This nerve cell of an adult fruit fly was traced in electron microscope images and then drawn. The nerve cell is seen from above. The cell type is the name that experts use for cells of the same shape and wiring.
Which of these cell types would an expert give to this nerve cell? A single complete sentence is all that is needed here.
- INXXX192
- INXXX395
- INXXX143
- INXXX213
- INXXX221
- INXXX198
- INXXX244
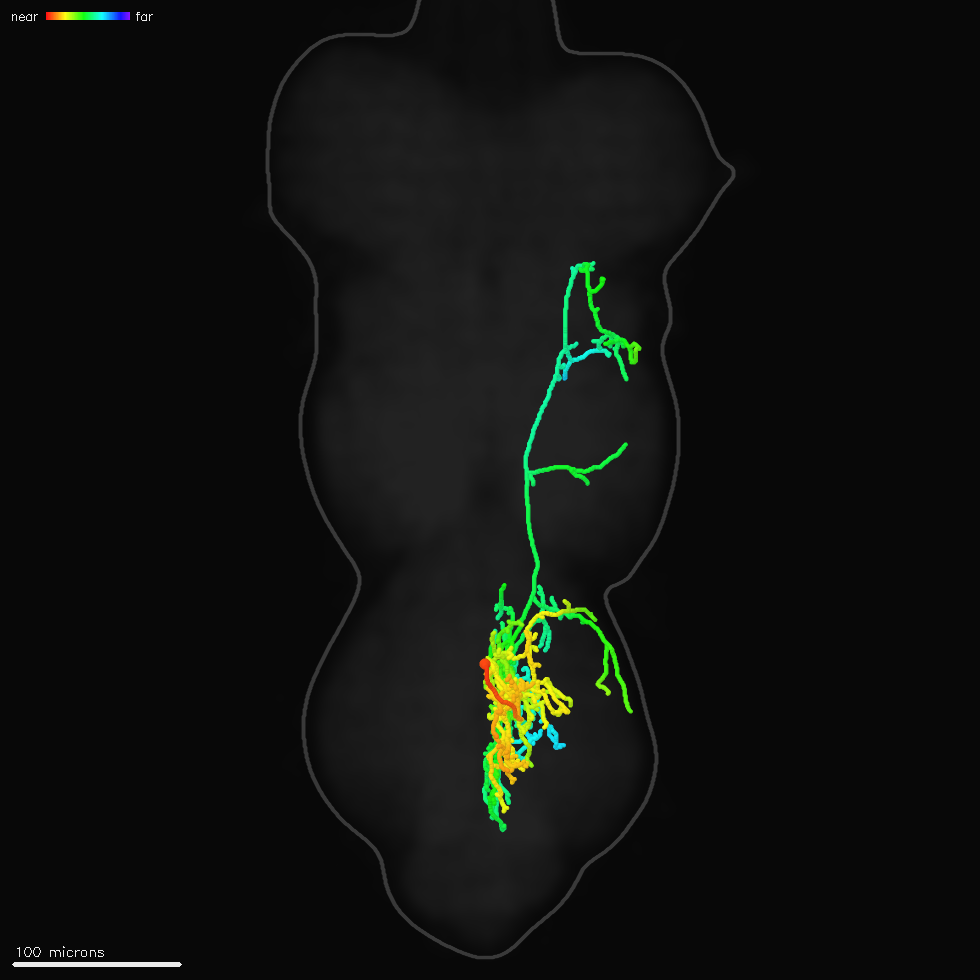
The nerve cell belongs to cell type INXXX143.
